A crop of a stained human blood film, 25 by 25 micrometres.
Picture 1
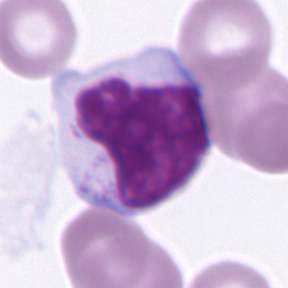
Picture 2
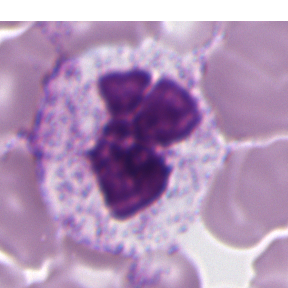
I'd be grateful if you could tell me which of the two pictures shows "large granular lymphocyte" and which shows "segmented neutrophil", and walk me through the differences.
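The large granular lymphocyte is in picture 1, and the segmented neutrophil is in picture 2. Their nuclei differ most plainly: in picture 1 the nucleus has an indentation on its lower-left side, while in picture 2 it is divided into several lobes lying close together.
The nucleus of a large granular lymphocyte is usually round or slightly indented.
In picture 1 the nucleus is about 12 micrometres across, lies toward the right of the cell and fills about 60% of its area; the whole cell is about 15 micrometres across.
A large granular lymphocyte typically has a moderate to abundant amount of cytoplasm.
The cytoplasm also differs in colour, being pale blue-grey in picture 1 but pale and almost colourless in picture 2.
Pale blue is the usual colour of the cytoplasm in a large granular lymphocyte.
In picture 2 the chromatin is dark purple and densely clumped.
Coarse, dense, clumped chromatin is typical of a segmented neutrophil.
In neither cell are nucleoli visible in the nucleus. Both outlines are irregular: angular rather than round in picture 1, and with small ragged extensions in picture 2. No vacuoles are seen in the cytoplasm in picture 1, and red cells press against the right edge of that cell, whereas in picture 2 red cells crowd against the cell on all sides.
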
